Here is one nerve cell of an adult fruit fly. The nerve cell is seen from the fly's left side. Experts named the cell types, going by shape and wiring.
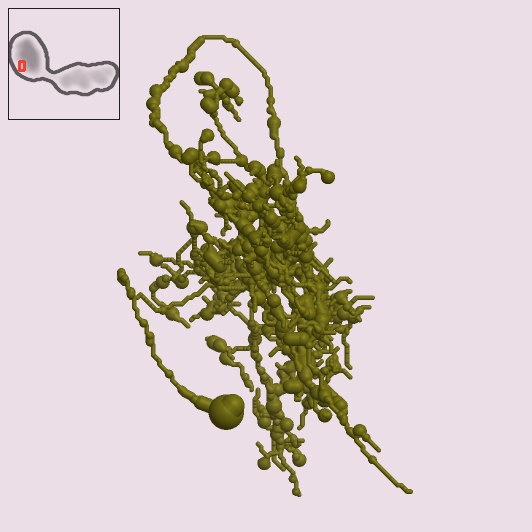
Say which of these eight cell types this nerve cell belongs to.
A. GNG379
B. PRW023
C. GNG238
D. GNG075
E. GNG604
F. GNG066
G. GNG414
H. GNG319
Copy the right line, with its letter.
F. GNG066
